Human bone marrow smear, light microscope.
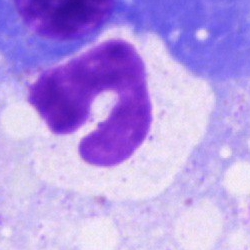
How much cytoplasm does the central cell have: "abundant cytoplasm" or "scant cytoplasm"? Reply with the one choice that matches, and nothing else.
Abundant cytoplasm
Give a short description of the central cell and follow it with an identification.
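Look at the nucleus here: it's bent into a horseshoe, and its two ends nearly meet at the lower left. The chromatin is dense and dark purple all the way through, and there aren't any nucleoli to be seen. The outline isn't smoothly round, either; it's irregular and a bit wavy. This central cell is a band neutrophil.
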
